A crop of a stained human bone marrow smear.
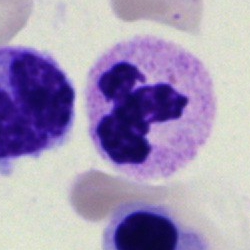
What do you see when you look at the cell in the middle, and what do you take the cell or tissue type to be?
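This one has a round, smooth outline and plenty of pale pink-lilac cytoplasm. Fine pinkish-lilac granules are scattered evenly through that cytoplasm, and the chromatin is dark purple and densely clumped. It's a segmented neutrophil.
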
